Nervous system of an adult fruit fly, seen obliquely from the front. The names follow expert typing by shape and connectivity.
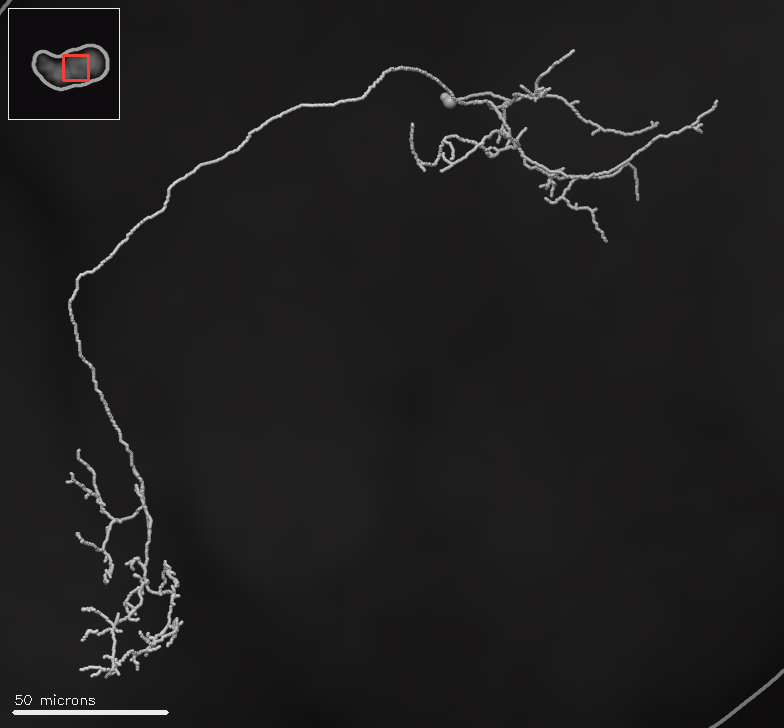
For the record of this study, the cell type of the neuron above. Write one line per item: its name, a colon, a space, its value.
cell type: LoVC28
